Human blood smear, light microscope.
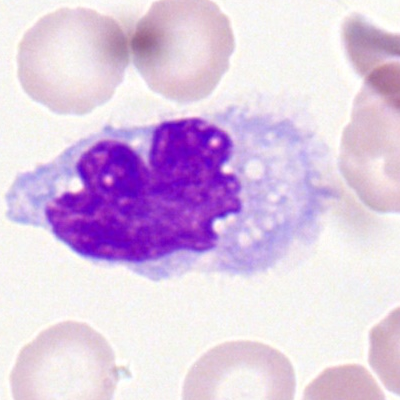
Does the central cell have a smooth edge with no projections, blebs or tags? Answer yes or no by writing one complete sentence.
No, the outline of the cell is rough.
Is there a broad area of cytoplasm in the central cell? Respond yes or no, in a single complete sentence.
Yes, in this cell the cytoplasm is broad.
